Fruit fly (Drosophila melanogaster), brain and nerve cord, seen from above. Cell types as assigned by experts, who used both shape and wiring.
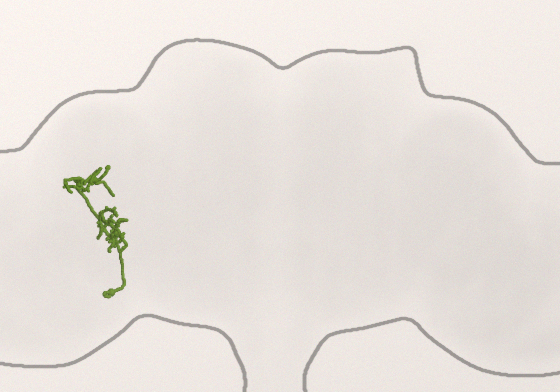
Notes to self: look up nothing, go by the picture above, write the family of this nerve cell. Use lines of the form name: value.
family: hemilineage VLPp&l1_anterior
